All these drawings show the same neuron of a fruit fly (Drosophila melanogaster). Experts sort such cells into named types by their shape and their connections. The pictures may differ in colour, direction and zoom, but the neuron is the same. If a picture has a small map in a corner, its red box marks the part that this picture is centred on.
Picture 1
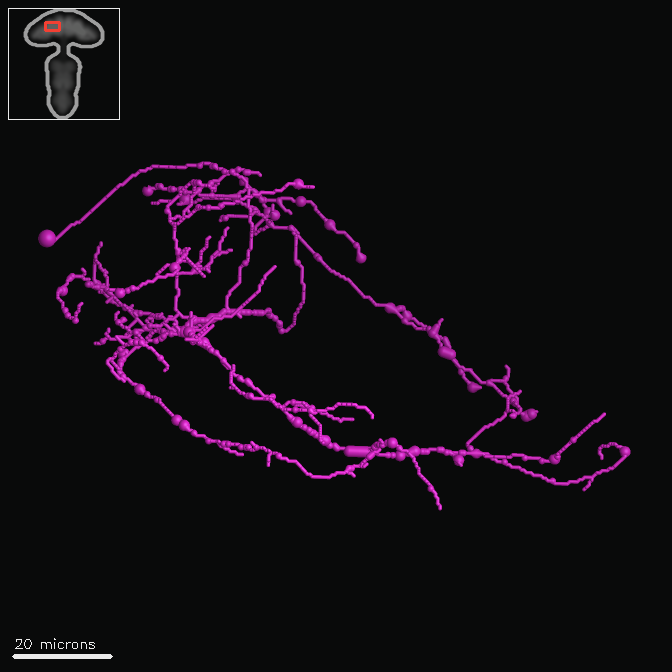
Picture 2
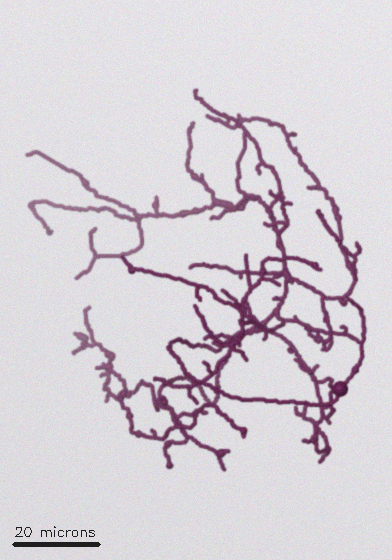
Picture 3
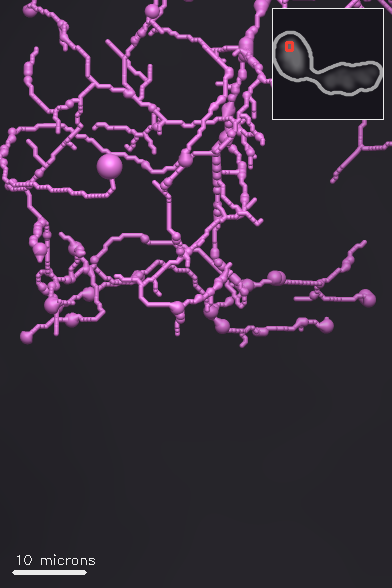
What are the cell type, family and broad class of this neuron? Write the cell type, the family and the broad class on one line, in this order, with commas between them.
CB3276, hemilineage SLPad1_anterior, central-brain intrinsic neuron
